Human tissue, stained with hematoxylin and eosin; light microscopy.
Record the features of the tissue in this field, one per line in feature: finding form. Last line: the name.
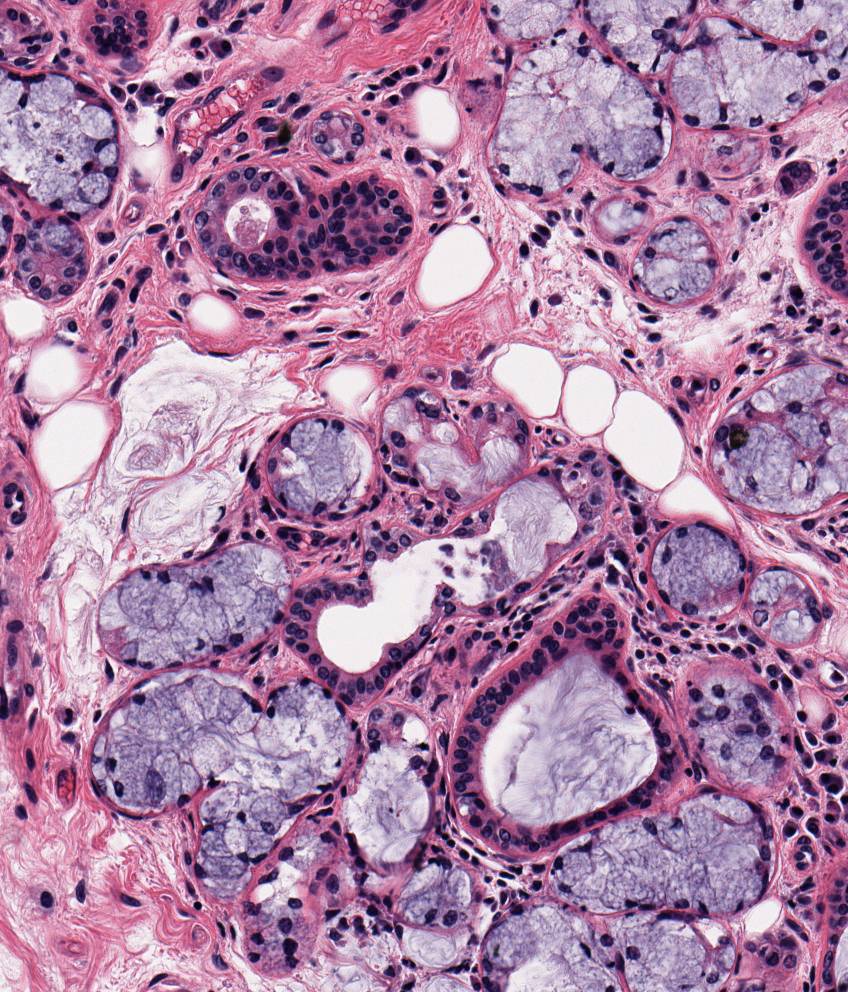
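Acinar nuclei: small, dark, pressed flat against the base of the mucous cells.
Ducts: centre and lower right, lined by a single layer of cuboidal to columnar cells, pink cytoplasm.
Duct lumen: in the larger one, lower centre-right, pale wispy mucus.
Vessel: small, with red blood cells, near the top edge left of centre.
Name: minor salivary gland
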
